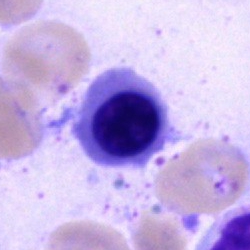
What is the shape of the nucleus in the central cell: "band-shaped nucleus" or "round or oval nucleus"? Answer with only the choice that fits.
Round or oval nucleus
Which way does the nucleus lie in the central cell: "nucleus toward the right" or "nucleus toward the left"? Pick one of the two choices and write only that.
Nucleus toward the right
